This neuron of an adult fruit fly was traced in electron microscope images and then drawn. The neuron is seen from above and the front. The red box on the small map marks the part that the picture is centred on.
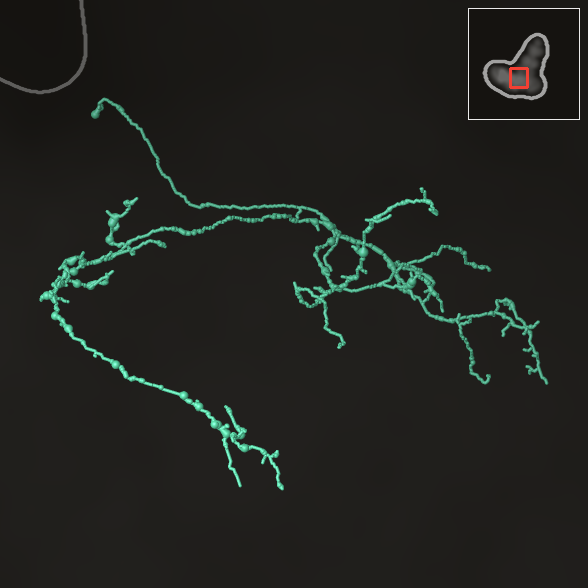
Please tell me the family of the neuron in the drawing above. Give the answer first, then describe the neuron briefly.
Its family is hemilineage DM3_dorso_lateral. It is a central-brain intrinsic neuron. Its cell body lies at the upper left of the picture. Dozens of branch ends can be seen.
